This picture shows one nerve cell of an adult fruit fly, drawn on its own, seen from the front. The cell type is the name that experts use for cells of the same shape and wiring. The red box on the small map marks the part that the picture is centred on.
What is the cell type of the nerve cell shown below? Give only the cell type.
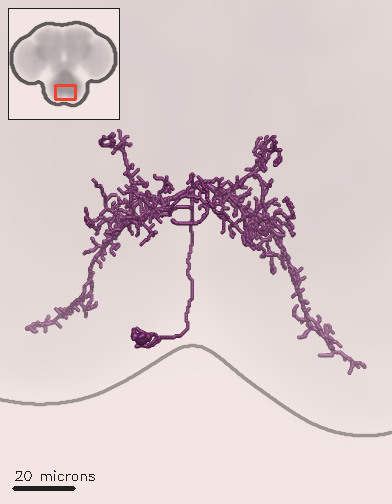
IN00A019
